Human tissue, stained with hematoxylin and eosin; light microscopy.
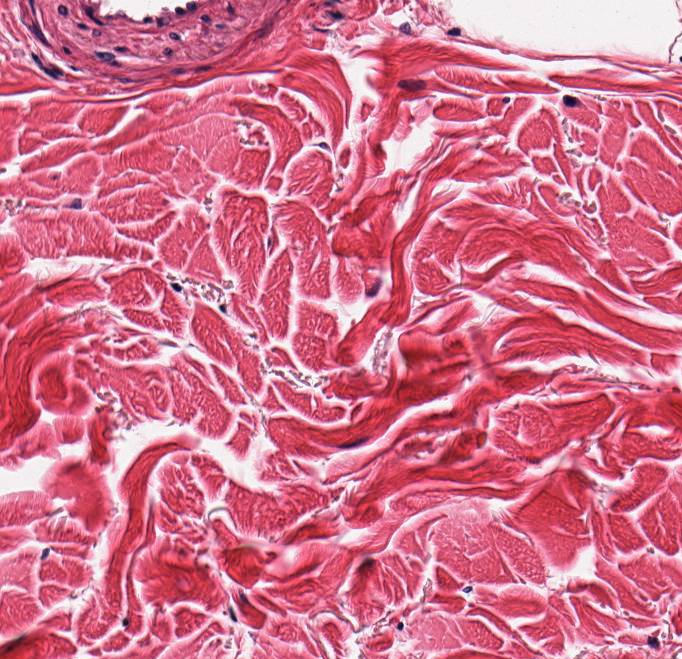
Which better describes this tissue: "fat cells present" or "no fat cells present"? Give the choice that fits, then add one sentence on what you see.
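No fat cells present. No fat cells are seen in the field.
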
